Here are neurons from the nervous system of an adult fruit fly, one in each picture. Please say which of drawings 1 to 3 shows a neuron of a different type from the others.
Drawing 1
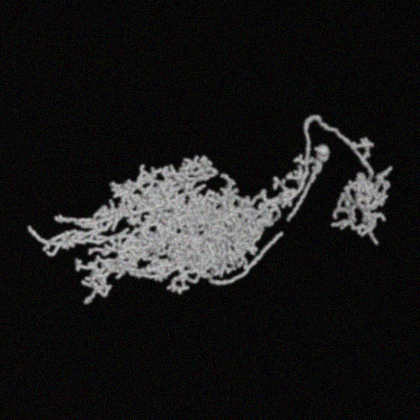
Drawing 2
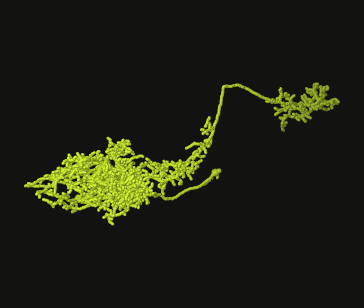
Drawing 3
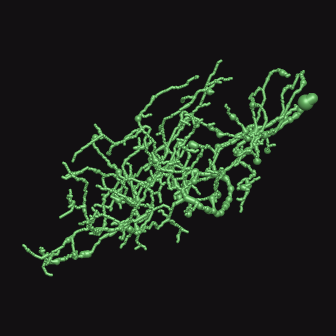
3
